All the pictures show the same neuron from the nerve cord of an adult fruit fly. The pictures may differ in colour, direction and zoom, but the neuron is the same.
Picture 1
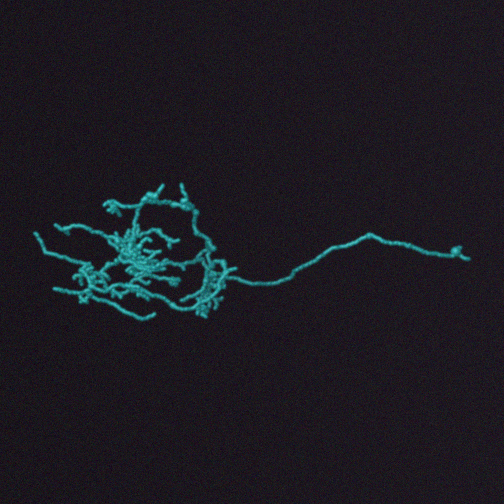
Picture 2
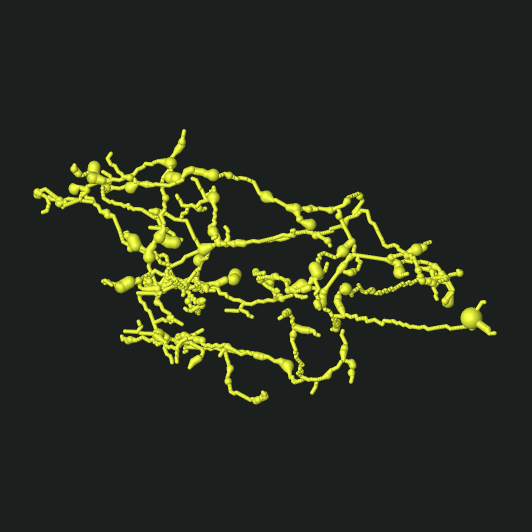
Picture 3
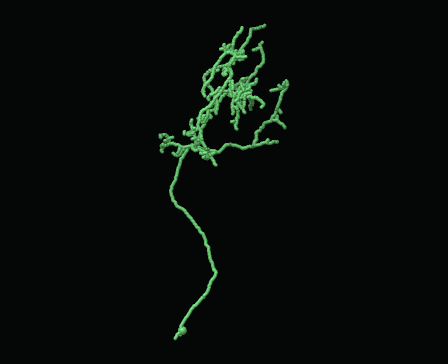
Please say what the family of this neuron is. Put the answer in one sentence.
The family is hemilineage 14A.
